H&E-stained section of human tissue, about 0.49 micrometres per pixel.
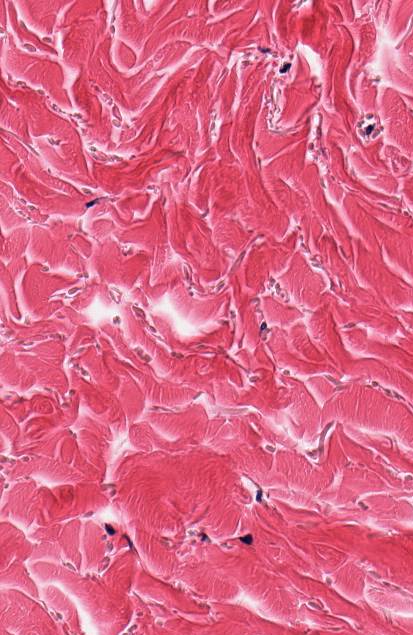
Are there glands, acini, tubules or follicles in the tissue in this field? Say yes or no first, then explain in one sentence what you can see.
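No. No glands, tubules or other epithelial units are present anywhere in the field.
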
